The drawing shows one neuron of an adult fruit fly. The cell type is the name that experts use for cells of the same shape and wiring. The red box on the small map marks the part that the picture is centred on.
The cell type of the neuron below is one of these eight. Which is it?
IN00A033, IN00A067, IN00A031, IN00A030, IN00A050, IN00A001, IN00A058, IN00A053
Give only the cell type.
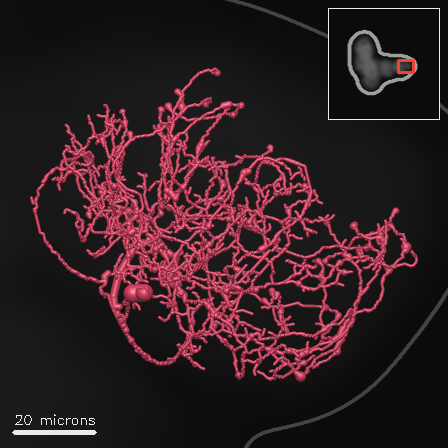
IN00A033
